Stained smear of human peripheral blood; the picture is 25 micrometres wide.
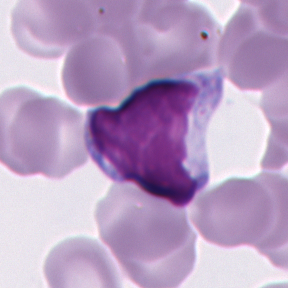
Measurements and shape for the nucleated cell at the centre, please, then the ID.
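At about 12 micrometres across, this one is mostly nucleus. The chromatin's dense and dark purple, with a few faint lighter streaks. The cytoplasm is pale blue, and its rim is widest on the right side. So what you've got there is a typical lymphocyte.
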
